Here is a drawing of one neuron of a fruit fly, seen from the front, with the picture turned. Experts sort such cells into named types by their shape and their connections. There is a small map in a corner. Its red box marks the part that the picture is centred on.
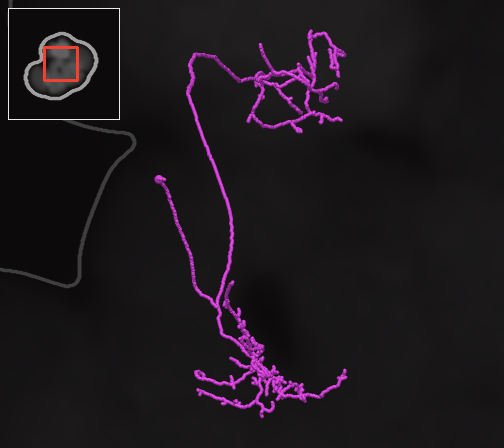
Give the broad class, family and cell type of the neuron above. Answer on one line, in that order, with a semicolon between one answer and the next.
descending neuron; hemilineage LB12; DNg02_b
